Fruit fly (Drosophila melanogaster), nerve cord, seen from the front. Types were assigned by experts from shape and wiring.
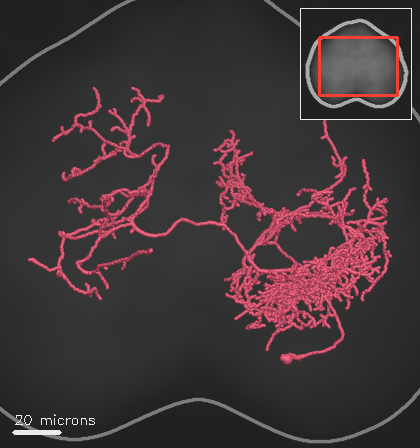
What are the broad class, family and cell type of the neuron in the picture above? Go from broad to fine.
nerve-cord intrinsic neuron; hemilineage 08B; IN08B017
